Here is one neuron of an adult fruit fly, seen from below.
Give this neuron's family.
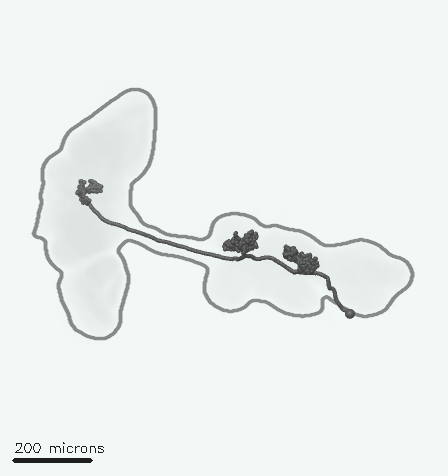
hemilineage 09B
